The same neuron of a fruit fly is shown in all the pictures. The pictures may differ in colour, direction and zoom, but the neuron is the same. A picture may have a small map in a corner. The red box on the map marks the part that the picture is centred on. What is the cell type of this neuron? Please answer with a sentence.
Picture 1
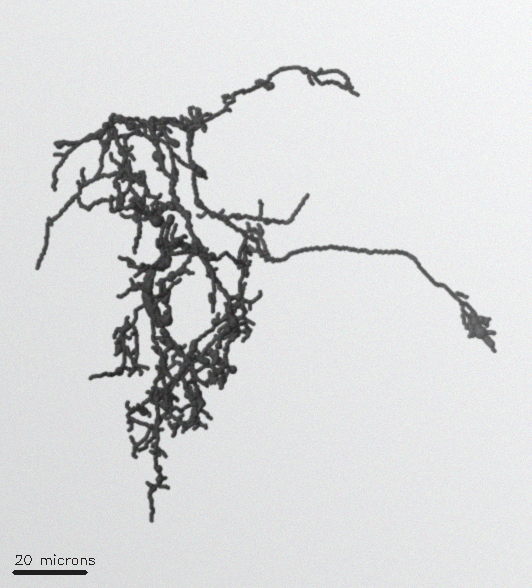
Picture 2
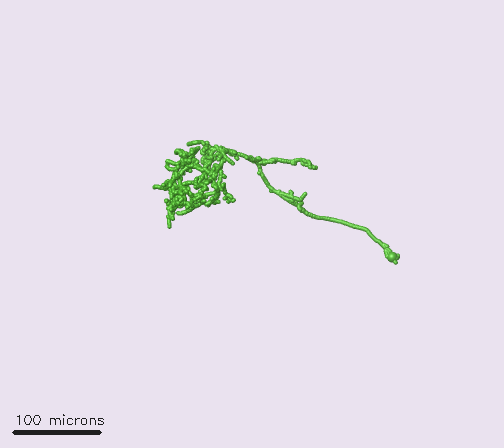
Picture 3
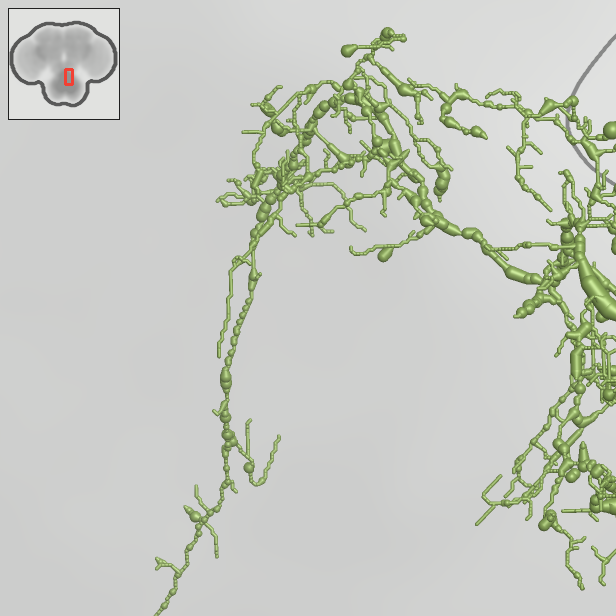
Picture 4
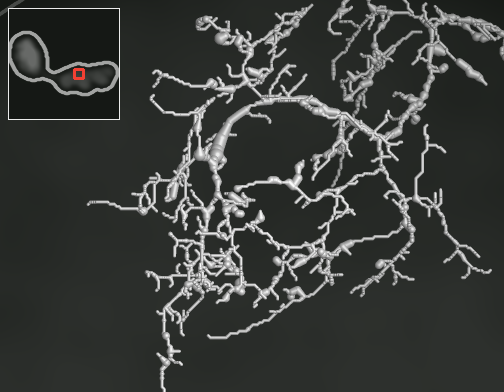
The cell type is IN06B047.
